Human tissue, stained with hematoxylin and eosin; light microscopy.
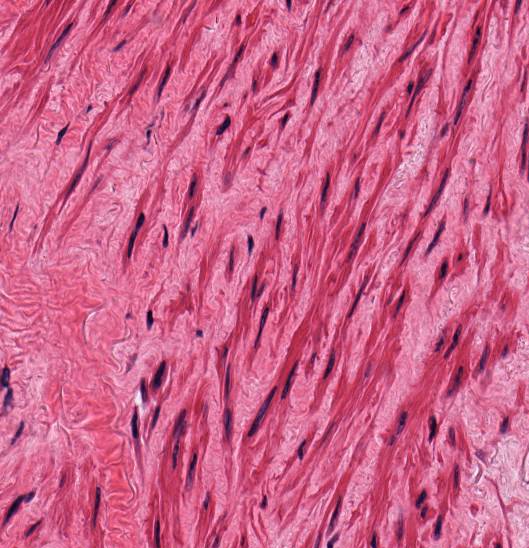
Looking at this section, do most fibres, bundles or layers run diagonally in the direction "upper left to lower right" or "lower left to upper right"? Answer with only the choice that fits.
Lower left to upper right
